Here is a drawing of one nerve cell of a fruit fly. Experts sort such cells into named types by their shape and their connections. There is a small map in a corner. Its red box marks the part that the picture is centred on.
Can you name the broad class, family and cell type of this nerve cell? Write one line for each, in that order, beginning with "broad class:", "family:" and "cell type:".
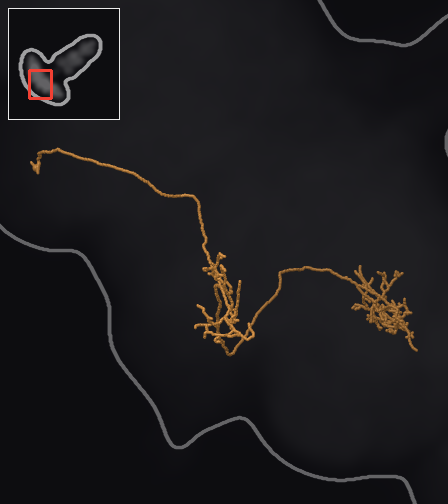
broad class: central-brain intrinsic neuron
family: hemilineage CREa1_ventral
cell type: mAL4A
